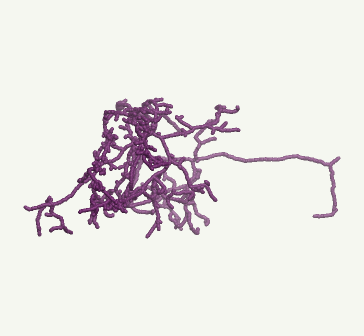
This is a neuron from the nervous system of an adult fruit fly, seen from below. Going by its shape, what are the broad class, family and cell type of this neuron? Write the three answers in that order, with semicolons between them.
nerve-cord intrinsic neuron; hemilineage 17A; IN17A029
